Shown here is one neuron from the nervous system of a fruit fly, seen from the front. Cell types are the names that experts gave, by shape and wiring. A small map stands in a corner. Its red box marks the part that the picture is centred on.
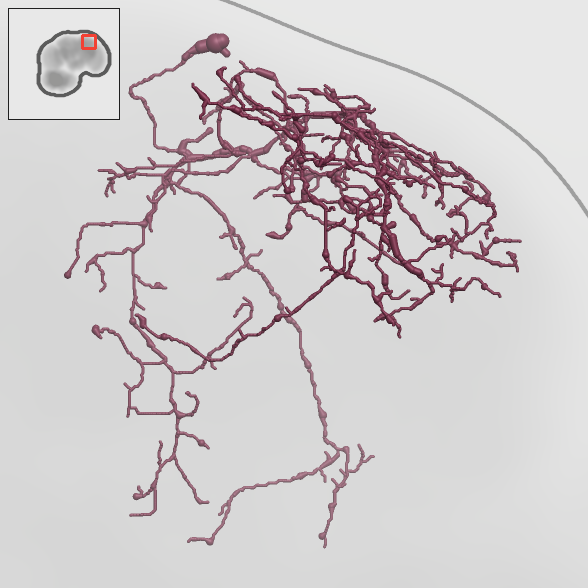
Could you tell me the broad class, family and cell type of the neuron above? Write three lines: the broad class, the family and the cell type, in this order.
central-brain intrinsic neuron
hemilineage LHd2
SLP305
